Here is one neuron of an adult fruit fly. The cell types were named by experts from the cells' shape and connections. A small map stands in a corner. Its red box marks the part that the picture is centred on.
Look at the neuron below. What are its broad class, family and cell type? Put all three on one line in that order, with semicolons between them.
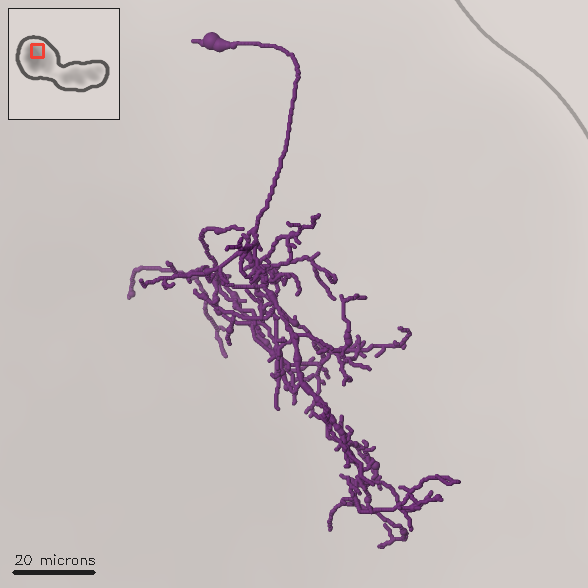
central-brain intrinsic neuron; hemilineage SMPp&v1_posterior; CL184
